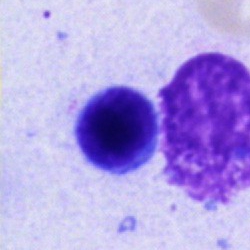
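Lymphocyte in the marrow smear, checked point by point: outline round and smooth; chromatin dense and very dark, darkest at the centre; nucleoli not visible; cytoplasm only a thin blue rim at the edge.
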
